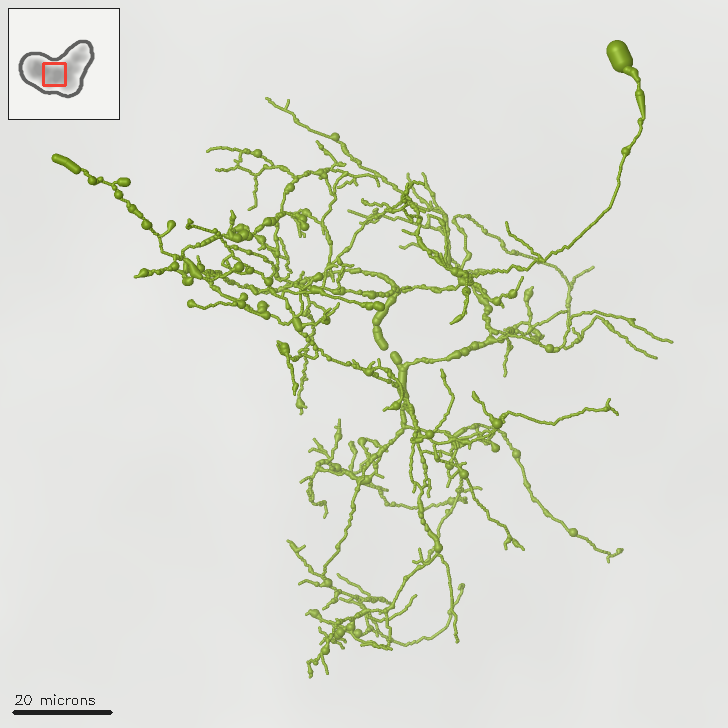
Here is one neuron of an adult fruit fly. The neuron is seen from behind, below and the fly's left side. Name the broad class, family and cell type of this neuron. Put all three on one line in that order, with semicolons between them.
central-brain intrinsic neuron; hemilineage DL1_ventral; CL266_a1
